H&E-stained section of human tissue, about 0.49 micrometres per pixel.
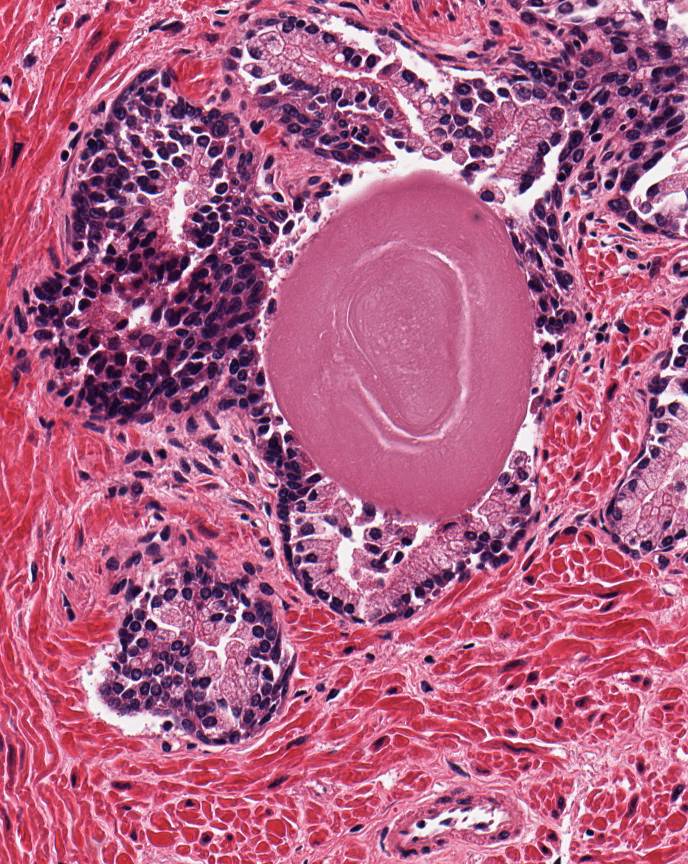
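Prostate, haematoxylin and eosin. Gland outlines are irregular, infolded and branching rather than smoothly round. Left of centre, the darkest area of the field is a crowded solid cluster of cells with dark, hyperchromatic nuclei and scant cytoplasm. The pale columnar cells have small, round nuclei placed toward the cell base. Around the glands, the stroma consists of smooth muscle cell bundles running in varied directions.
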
